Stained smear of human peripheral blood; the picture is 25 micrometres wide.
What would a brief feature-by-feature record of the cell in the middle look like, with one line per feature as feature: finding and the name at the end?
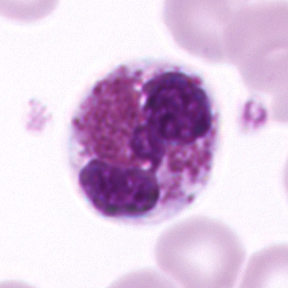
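Granules: coarse and reddish-pink, filling the cytoplasm
Lobes: look for one at the upper right and the other at the lower left
Nucleoli: none to be seen
Edge: round and smooth all the way
Your cell: eosinophil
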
